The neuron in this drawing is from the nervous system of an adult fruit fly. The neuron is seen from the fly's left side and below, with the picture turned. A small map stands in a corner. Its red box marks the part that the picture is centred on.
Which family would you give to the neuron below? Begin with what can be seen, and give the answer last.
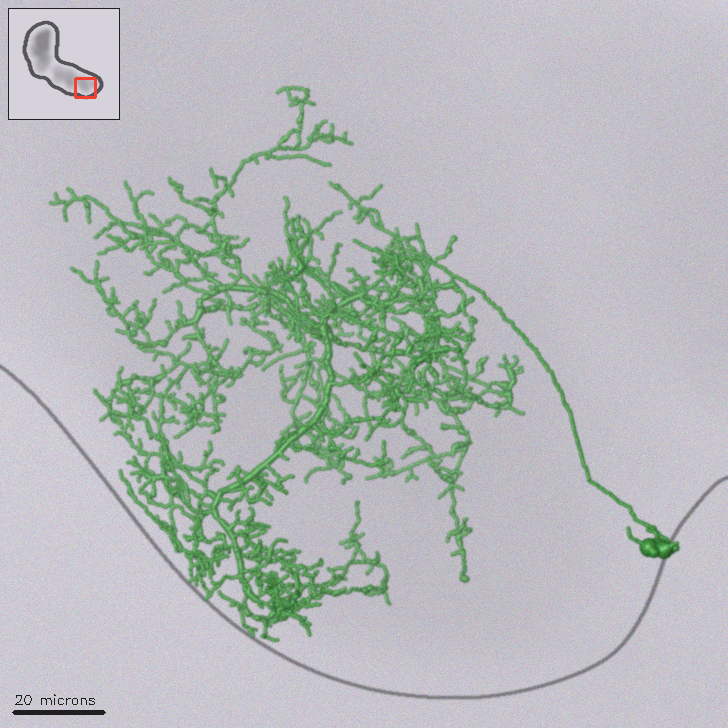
The cell body is at the lower right of the picture. From left to right in the picture it spans about 140 microns. More than a hundred branch ends can be seen. This is a nerve-cord intrinsic neuron. The family is hemilineage 03A.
